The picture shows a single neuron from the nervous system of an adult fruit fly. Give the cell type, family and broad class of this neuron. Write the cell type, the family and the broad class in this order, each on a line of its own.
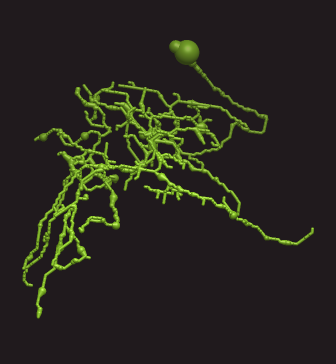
CB0973
hemilineage SLPpm1
central-brain intrinsic neuron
